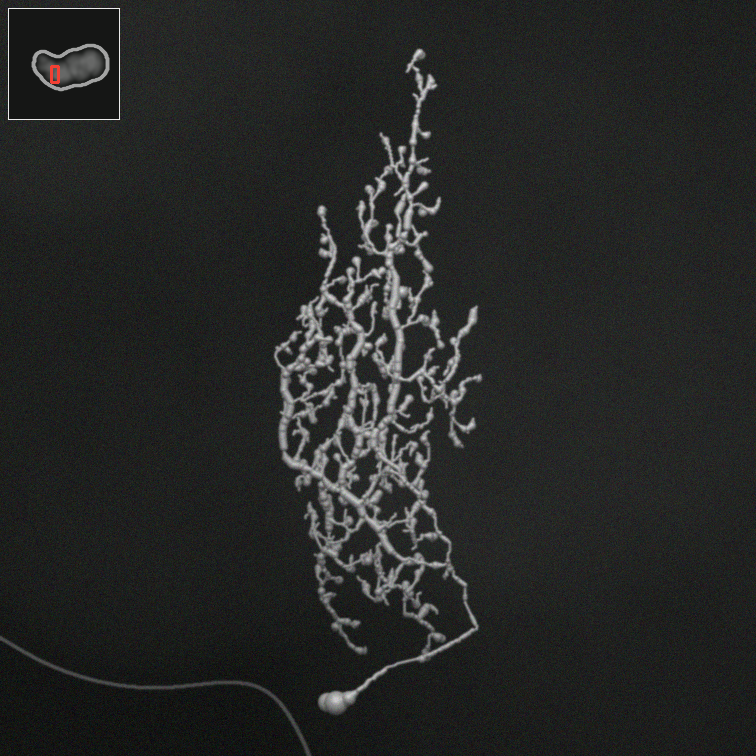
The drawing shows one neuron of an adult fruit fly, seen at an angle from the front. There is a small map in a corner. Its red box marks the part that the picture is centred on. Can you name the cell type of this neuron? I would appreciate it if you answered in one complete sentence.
The neuron is typed under the name Dm6.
